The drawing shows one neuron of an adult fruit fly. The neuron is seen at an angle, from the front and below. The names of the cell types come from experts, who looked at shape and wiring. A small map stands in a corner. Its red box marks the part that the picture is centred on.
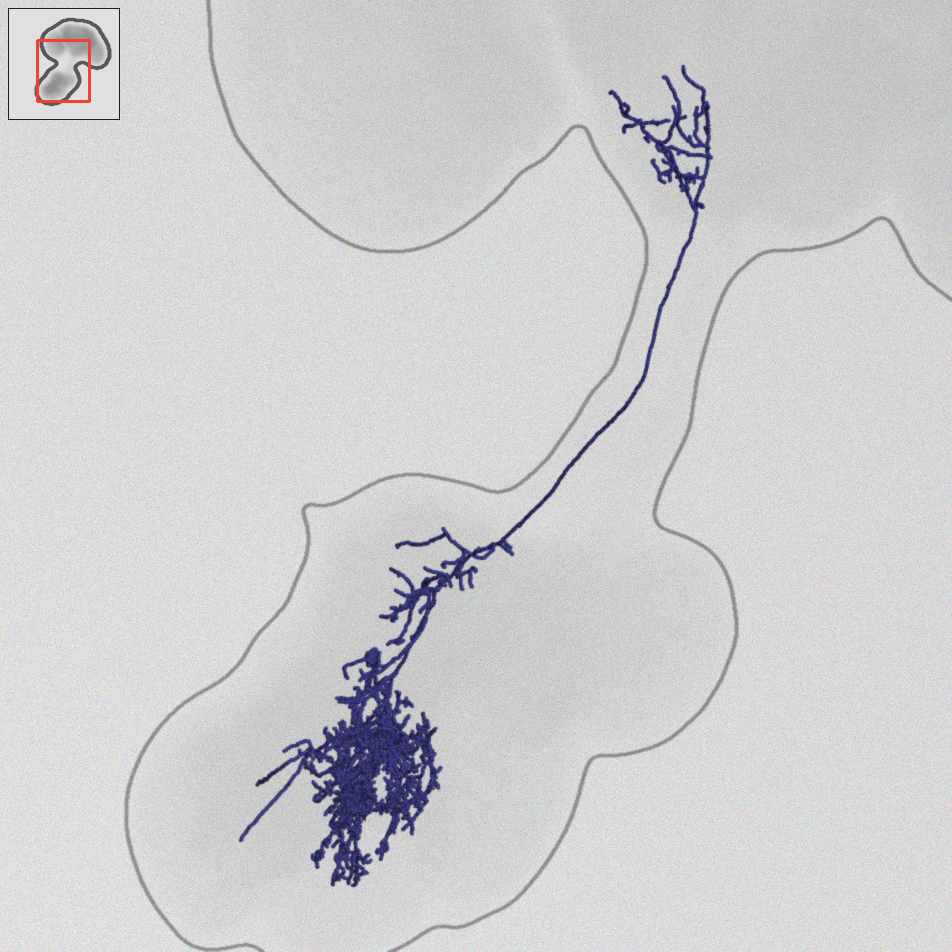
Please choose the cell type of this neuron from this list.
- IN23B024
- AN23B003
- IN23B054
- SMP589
AN23B003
